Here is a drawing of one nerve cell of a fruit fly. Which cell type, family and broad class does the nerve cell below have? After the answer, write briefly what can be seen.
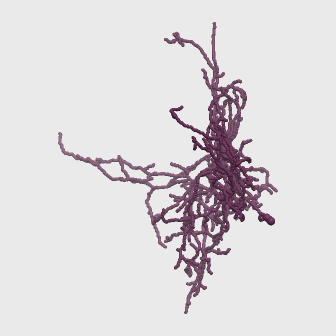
Its cell type is AVLP126. The family is hemilineage VLPl&p2_lateral. Its broad class is central-brain intrinsic neuron. The picture shows dozens of branch ends. In this view it is taller than it is wide.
